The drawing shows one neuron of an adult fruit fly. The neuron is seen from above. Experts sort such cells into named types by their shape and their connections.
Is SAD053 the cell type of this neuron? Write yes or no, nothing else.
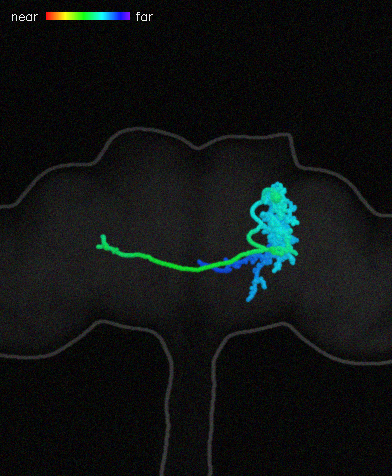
yes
